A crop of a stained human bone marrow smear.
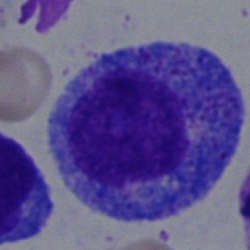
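Promyelocyte (centre), light microscopy of a stained human bone marrow smear. The nuclear chromatin is finely textured, without coarse dark clumps. Abundant cytoplasm stains blue and carries scattered purple-red granules. Beside the nucleus, on its right and lower side, the cytoplasm shows a paler zone.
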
